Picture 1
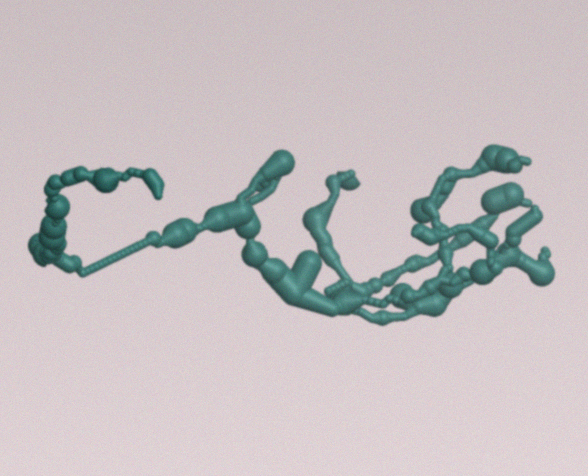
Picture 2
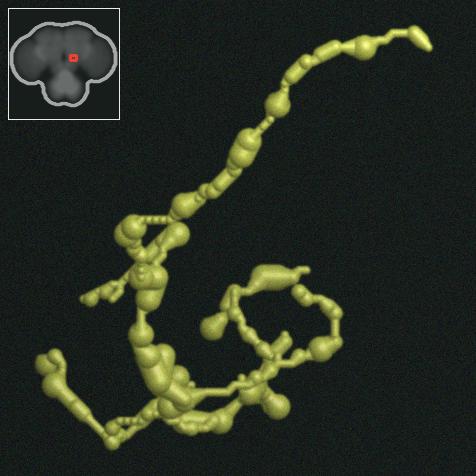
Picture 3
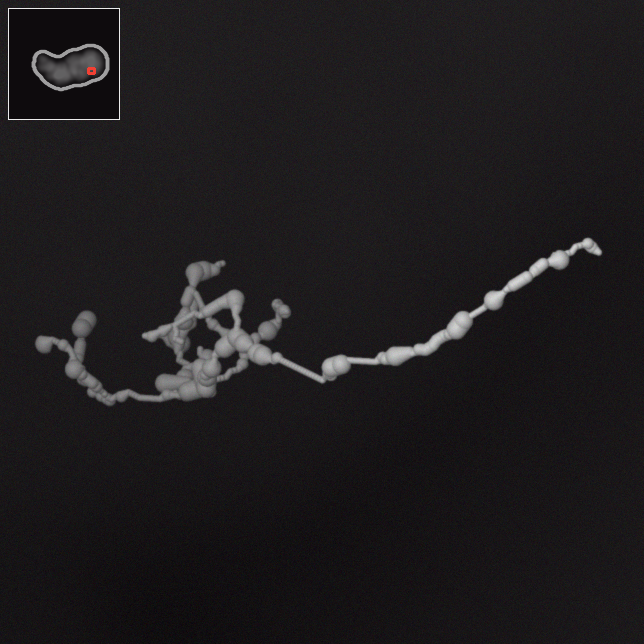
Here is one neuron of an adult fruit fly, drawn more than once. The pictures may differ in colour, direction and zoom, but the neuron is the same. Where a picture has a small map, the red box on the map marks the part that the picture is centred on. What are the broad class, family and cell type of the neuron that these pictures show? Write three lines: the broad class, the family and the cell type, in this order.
sensory neuron entering the brain
class olfactory
ORN_V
